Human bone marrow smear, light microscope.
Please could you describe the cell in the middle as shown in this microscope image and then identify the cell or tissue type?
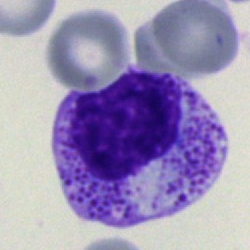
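The nucleus, I notice, sits toward the upper left of the cell. Its chromatin looks dense and dark purple. Many coarse round purple granules fill the cytoplasm. Against the lower right side of the nucleus there is a pale area with few granules. This cell is a myelocyte.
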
